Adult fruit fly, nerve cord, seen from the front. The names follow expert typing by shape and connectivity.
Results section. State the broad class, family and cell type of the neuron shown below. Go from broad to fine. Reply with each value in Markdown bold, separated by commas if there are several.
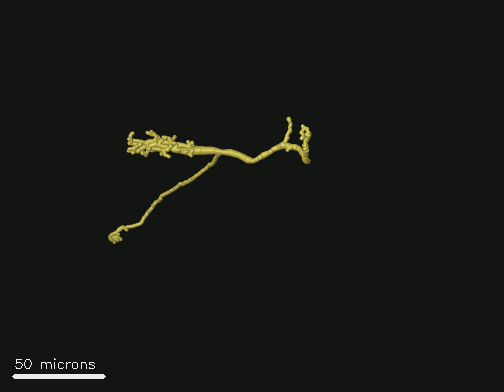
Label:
**nerve-cord intrinsic neuron**, **hemilineage 08B**, **IN08B008**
